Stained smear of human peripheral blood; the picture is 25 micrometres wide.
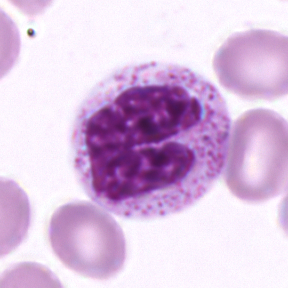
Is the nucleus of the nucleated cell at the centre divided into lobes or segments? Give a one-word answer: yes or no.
Yes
